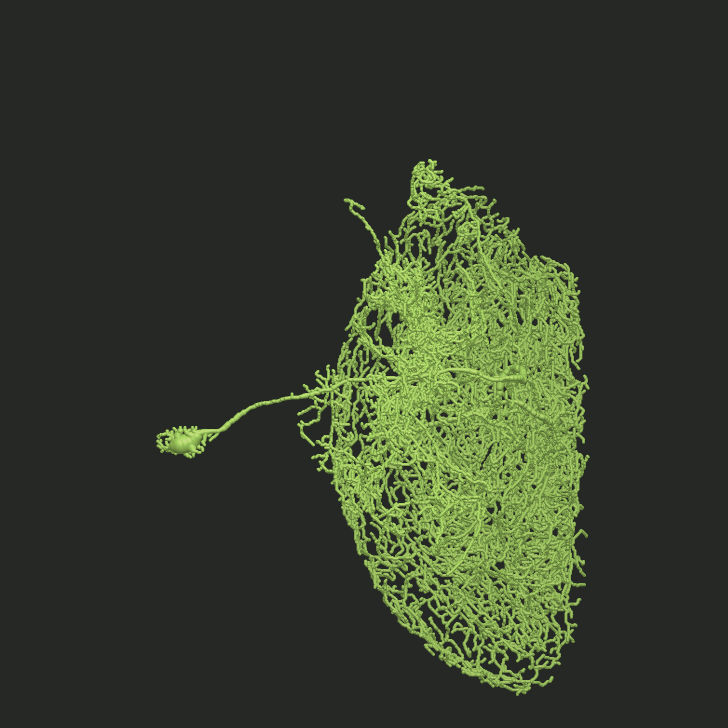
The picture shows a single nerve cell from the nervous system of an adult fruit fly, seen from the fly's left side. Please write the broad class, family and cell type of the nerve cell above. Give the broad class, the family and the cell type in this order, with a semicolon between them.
visual centrifugal neuron; OA; OA-AL2i1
